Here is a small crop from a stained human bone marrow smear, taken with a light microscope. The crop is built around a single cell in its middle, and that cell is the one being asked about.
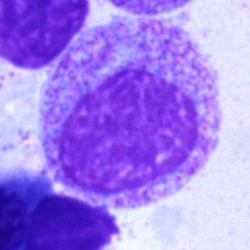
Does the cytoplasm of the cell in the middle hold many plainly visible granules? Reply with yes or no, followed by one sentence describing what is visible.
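Yes. The cytoplasm is packed with many fine reddish-purple granules.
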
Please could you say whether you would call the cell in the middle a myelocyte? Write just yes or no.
yes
